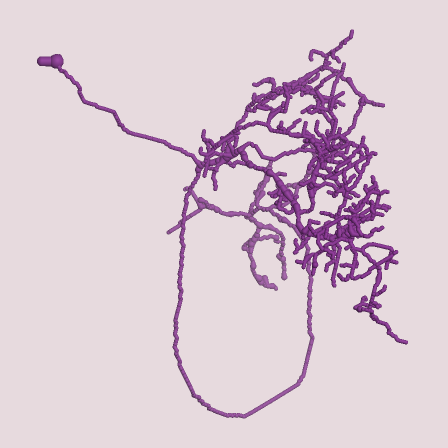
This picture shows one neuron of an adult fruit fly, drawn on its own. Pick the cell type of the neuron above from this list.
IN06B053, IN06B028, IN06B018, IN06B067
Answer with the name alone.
IN06B067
